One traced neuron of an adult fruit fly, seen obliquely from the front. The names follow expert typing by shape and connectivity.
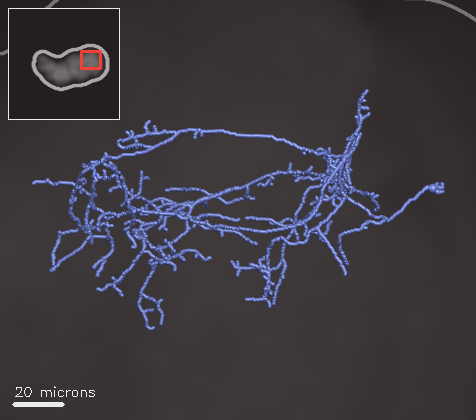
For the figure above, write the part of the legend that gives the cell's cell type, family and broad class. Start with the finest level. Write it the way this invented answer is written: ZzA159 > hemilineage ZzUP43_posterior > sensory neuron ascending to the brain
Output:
PLP054 > hemilineage SLPa&l1_anterior > central-brain intrinsic neuron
